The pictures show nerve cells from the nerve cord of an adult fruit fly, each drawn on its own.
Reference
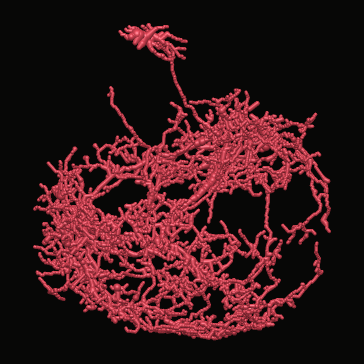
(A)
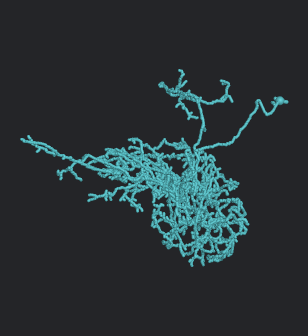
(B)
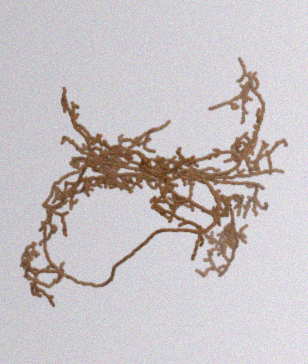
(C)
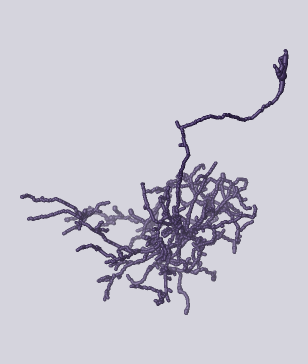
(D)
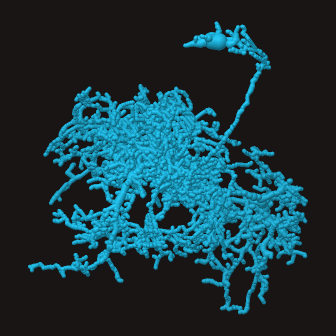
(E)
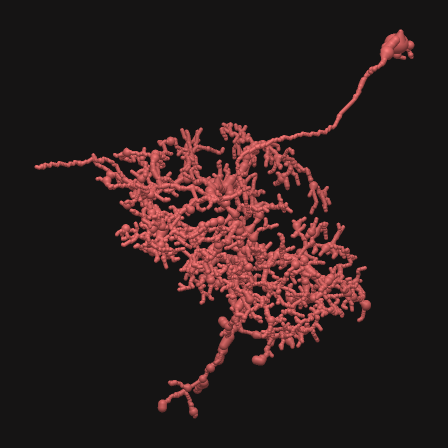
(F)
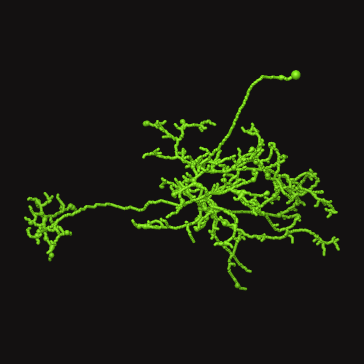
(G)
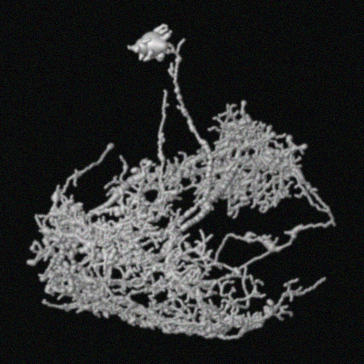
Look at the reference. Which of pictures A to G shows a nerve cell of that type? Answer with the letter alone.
G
